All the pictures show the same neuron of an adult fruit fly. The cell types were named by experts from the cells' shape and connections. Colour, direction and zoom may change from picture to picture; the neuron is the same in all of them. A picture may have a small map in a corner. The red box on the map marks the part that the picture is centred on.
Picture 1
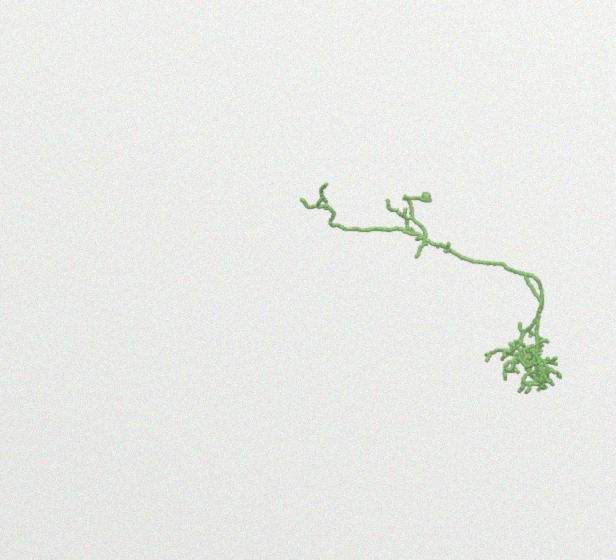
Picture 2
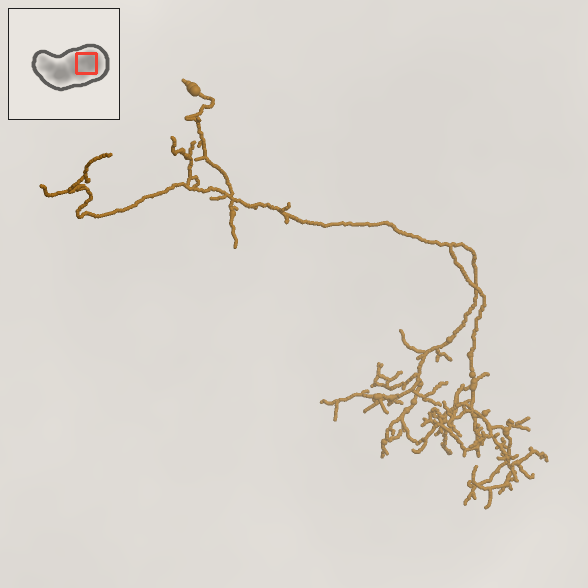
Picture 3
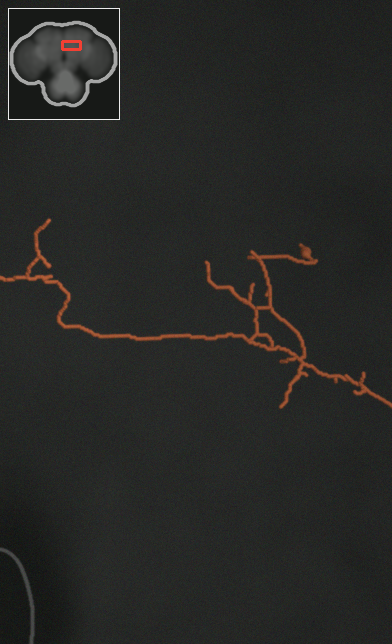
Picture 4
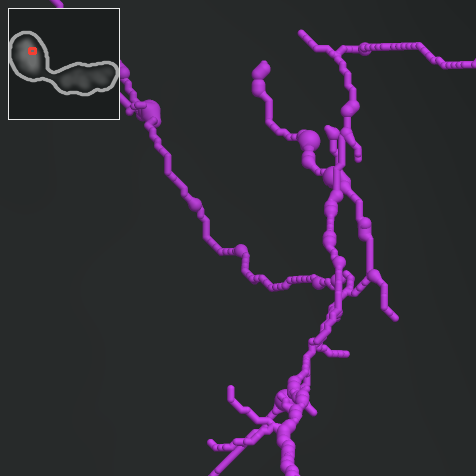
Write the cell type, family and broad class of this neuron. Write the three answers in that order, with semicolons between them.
LC46b; hemilineage PSp3; visual projection neuron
